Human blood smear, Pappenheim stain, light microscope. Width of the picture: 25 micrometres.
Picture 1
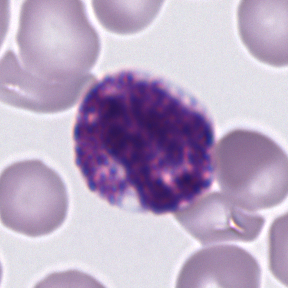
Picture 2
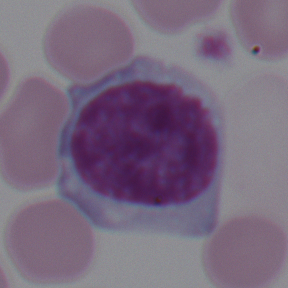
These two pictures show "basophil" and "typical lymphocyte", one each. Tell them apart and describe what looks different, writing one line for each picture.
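Picture 1 shows a basophil: Coarse dark blue-purple granules are scattered over the whole cell.
Picture 2 shows a typical lymphocyte: No granules are visible in the cytoplasm.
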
